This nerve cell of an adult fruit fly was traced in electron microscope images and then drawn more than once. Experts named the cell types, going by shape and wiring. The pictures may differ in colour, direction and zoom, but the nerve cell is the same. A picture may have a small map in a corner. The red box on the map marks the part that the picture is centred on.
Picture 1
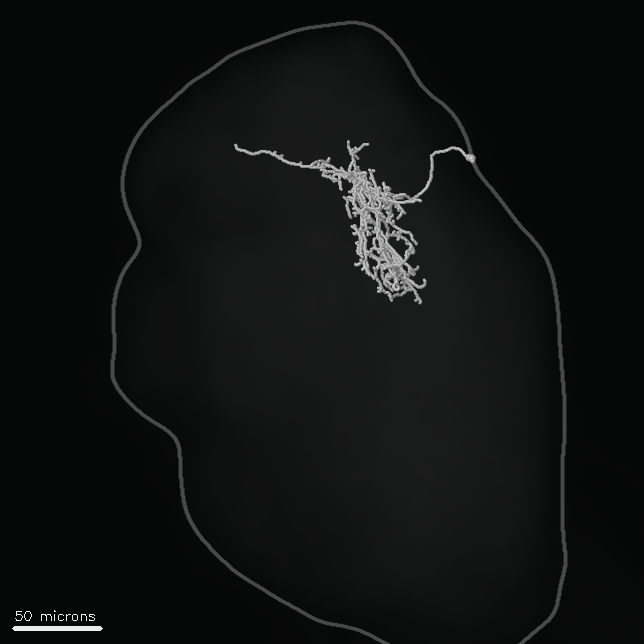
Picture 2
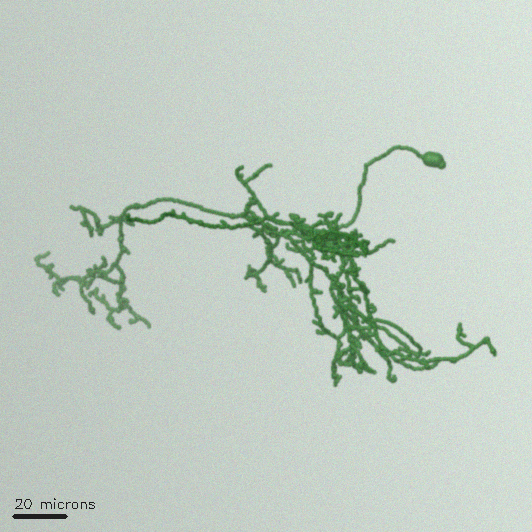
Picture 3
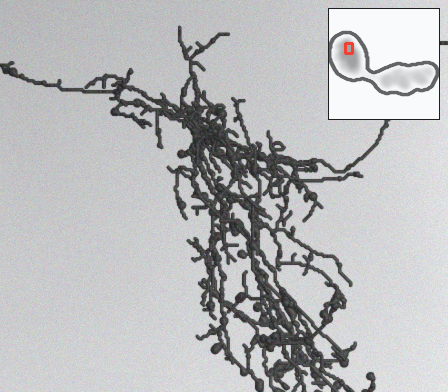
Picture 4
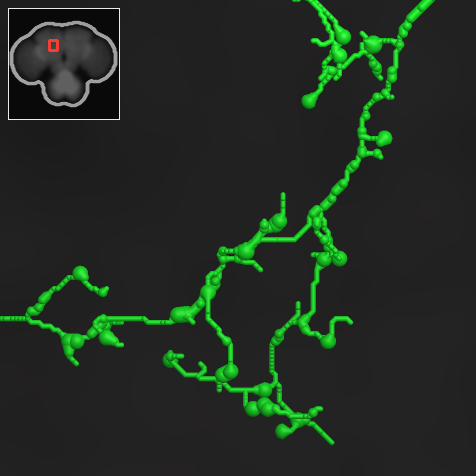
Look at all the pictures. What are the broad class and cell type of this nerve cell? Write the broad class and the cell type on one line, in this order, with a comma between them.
central-brain intrinsic neuron, CL235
